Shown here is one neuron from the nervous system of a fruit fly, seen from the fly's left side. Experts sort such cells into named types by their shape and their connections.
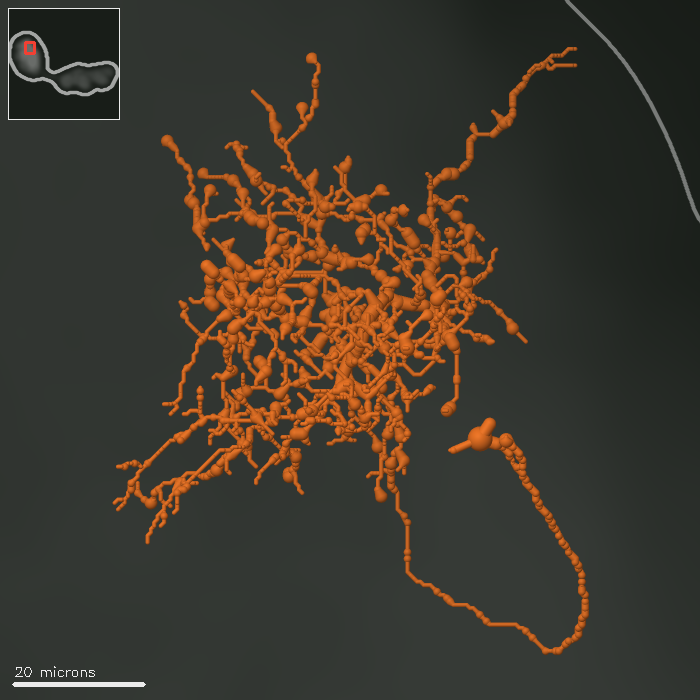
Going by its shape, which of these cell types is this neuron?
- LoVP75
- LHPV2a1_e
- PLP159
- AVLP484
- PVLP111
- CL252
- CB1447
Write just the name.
LHPV2a1_e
